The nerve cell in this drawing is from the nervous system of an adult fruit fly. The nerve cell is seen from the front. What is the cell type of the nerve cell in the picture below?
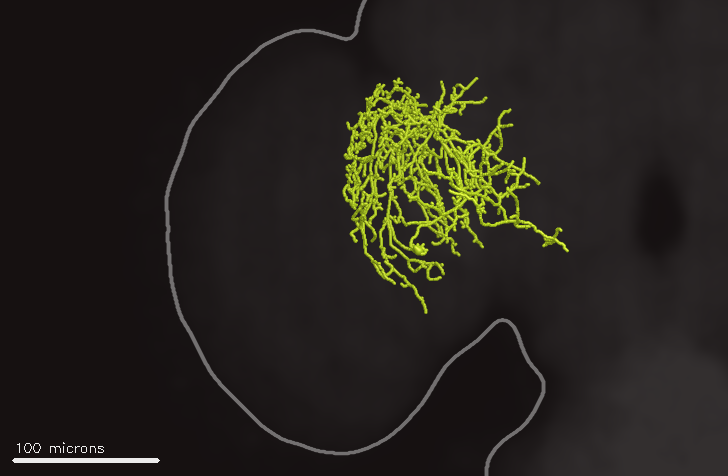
LoVP53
